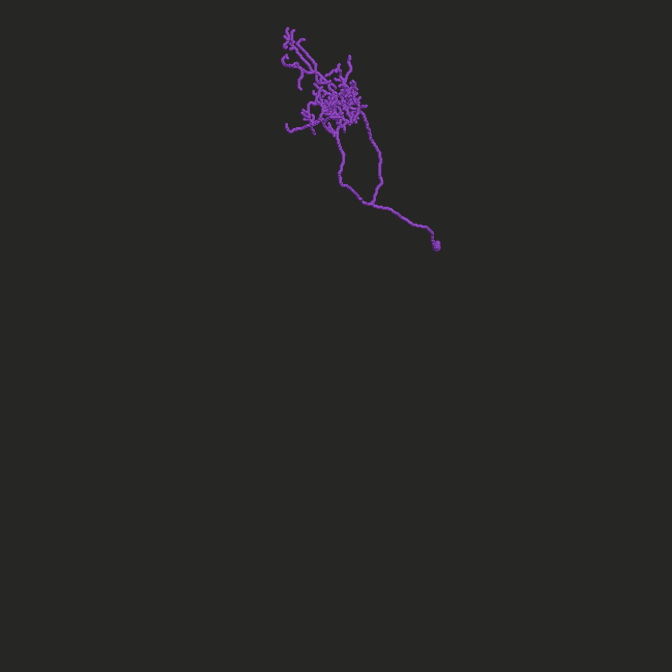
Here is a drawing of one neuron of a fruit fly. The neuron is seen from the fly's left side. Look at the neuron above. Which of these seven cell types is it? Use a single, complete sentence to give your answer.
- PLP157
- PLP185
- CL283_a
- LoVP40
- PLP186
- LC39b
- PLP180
Under the cell type PLP186 falls this neuron.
